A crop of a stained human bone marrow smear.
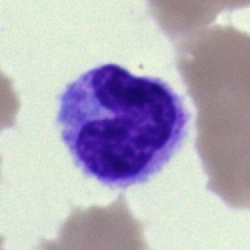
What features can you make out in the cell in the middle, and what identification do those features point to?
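Roughly round in outline, the cell has a slightly ragged, fuzzy border. Its chromatin is dark purple and clumped, with paler streaks between the clumps. A narrow rim of pale lavender-blue cytoplasm surrounds the nucleus, widest on the left side. This is a monocyte.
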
